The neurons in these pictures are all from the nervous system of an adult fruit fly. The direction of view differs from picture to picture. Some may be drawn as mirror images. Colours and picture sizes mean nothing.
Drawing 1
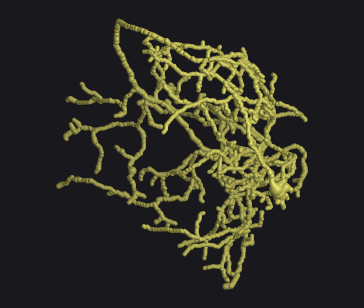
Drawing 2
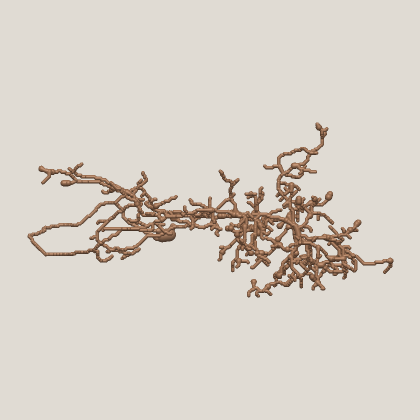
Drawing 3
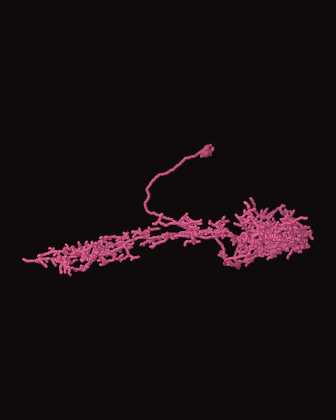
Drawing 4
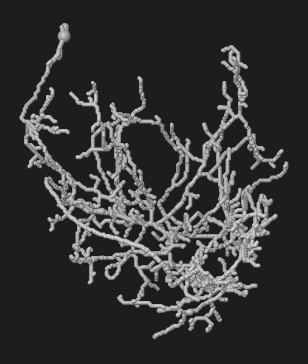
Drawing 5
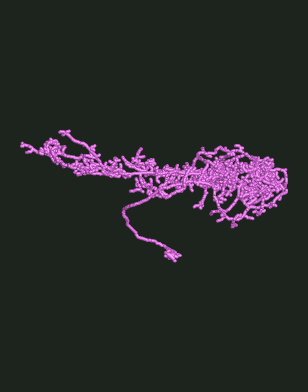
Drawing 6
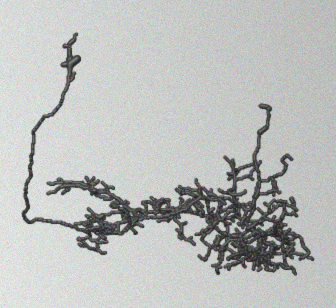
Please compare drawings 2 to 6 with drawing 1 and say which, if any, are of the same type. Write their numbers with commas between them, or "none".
4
